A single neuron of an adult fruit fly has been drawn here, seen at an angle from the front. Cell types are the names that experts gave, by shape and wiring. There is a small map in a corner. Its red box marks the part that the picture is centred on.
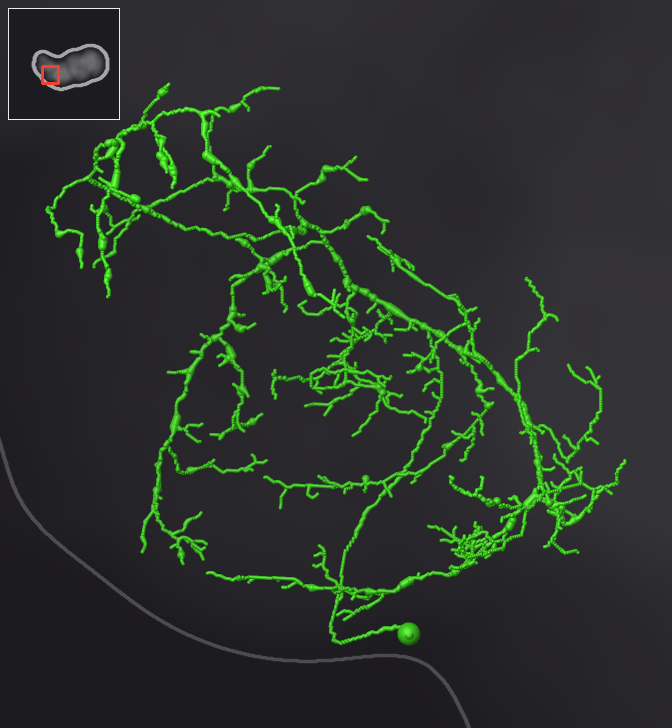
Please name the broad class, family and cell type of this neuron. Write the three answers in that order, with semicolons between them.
nerve-cord intrinsic neuron; hemilineage 04B; IN04B061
